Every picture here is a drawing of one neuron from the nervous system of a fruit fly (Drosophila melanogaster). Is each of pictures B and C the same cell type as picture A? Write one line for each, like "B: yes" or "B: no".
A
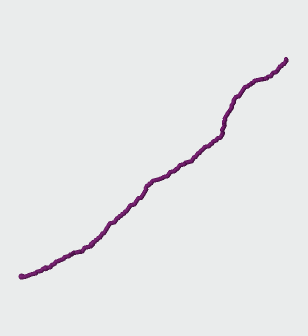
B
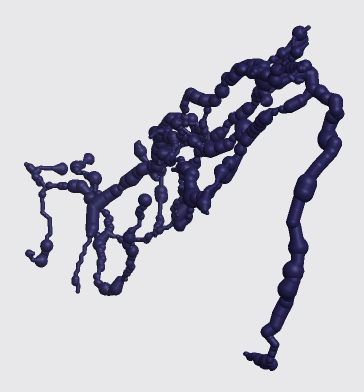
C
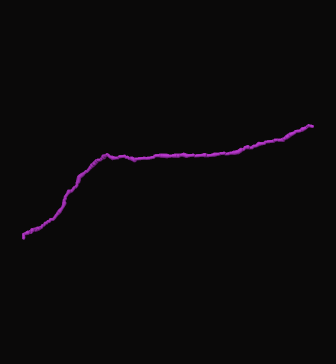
B: no
C: no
